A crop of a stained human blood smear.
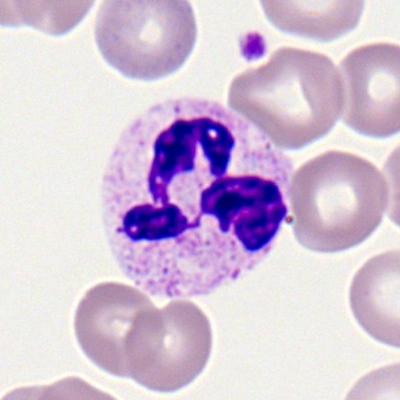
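Segmented neutrophil, the central cell here: its nucleus splits into three lobes held together by thin strands. Around it sits plenty of pale pinkish-lilac cytoplasm, with fine lilac granules scattered through it.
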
